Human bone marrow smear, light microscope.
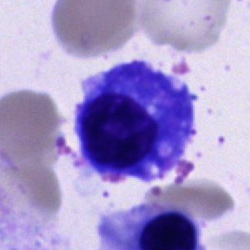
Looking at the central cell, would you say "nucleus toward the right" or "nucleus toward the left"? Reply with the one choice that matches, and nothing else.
Nucleus toward the left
